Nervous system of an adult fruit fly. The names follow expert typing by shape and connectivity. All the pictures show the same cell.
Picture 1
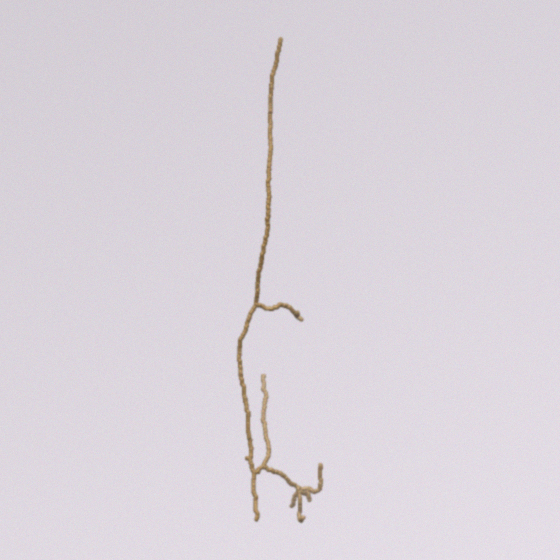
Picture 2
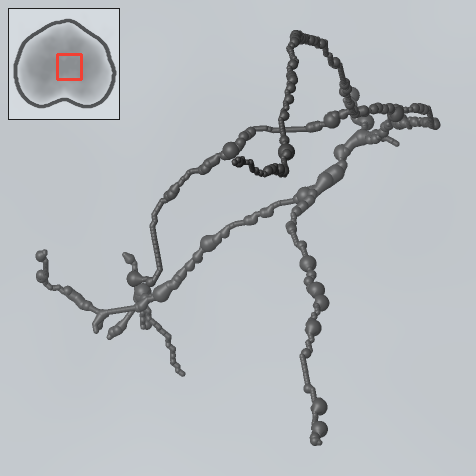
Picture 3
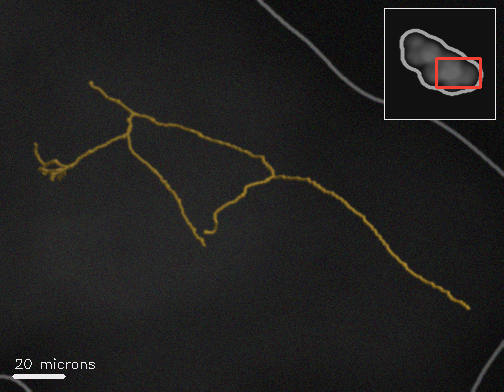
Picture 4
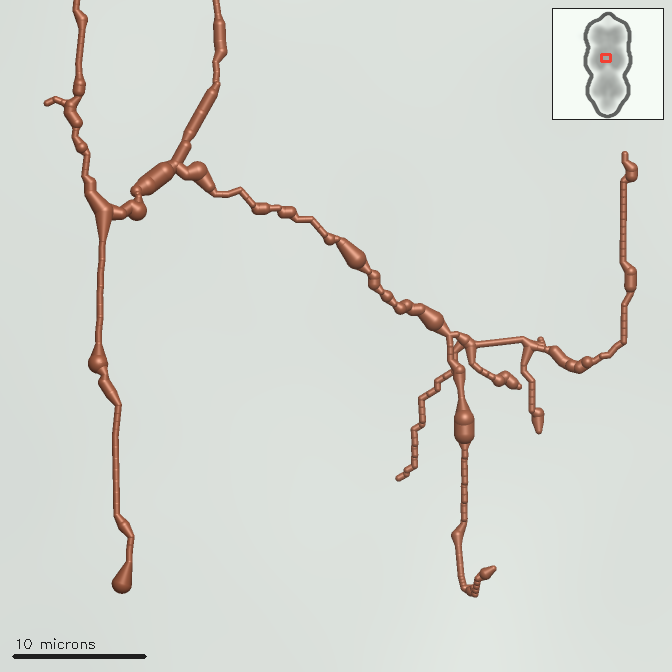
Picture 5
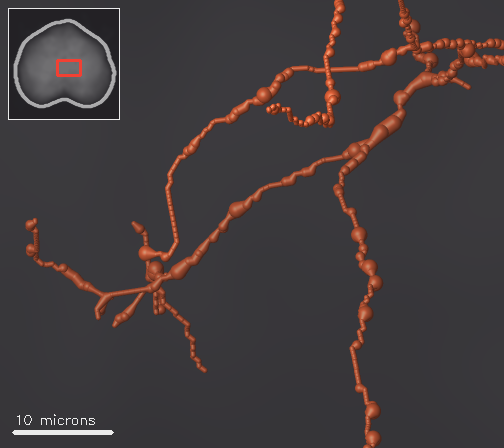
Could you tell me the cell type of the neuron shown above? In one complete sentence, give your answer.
This neuron falls under the cell type DNg106.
